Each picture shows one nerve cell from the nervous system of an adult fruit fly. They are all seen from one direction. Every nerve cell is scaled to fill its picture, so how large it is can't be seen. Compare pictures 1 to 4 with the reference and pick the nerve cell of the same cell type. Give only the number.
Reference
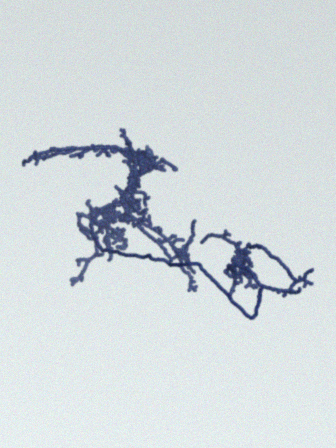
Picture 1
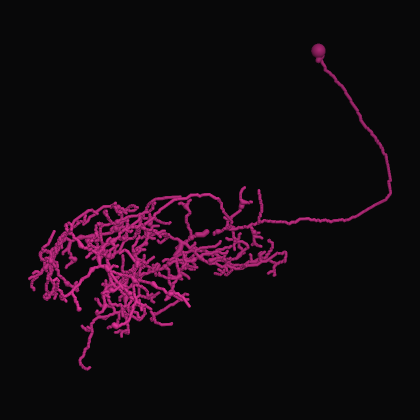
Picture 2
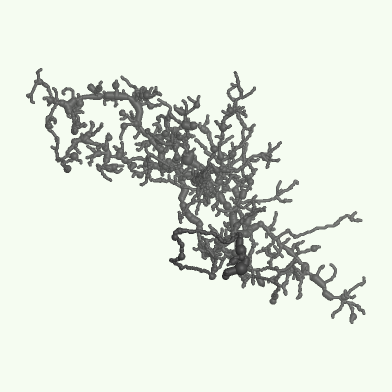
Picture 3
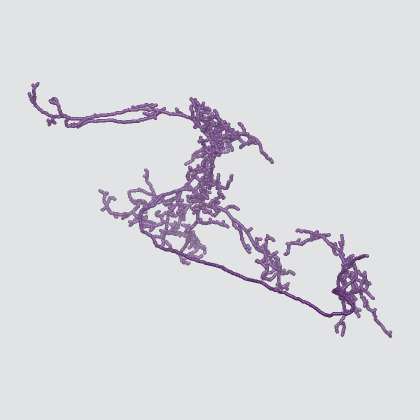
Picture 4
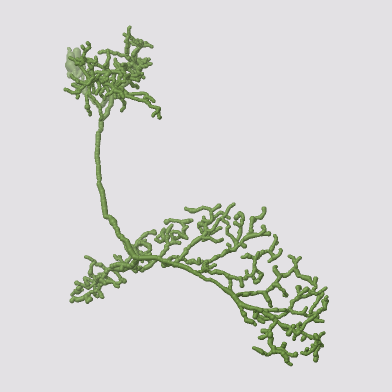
3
